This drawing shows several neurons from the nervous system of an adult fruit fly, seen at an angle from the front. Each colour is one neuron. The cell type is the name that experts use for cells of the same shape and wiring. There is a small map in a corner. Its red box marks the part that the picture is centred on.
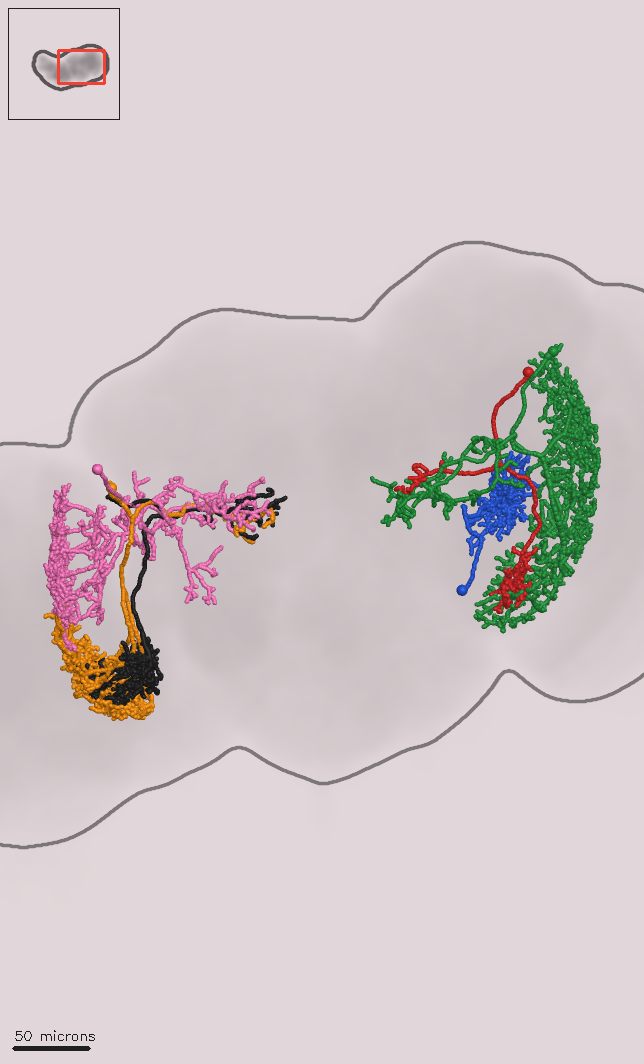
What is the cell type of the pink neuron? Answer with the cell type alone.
LoVP50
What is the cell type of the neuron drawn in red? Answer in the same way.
LC22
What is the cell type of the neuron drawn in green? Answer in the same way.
LT82a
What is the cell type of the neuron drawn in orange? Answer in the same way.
LC35a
